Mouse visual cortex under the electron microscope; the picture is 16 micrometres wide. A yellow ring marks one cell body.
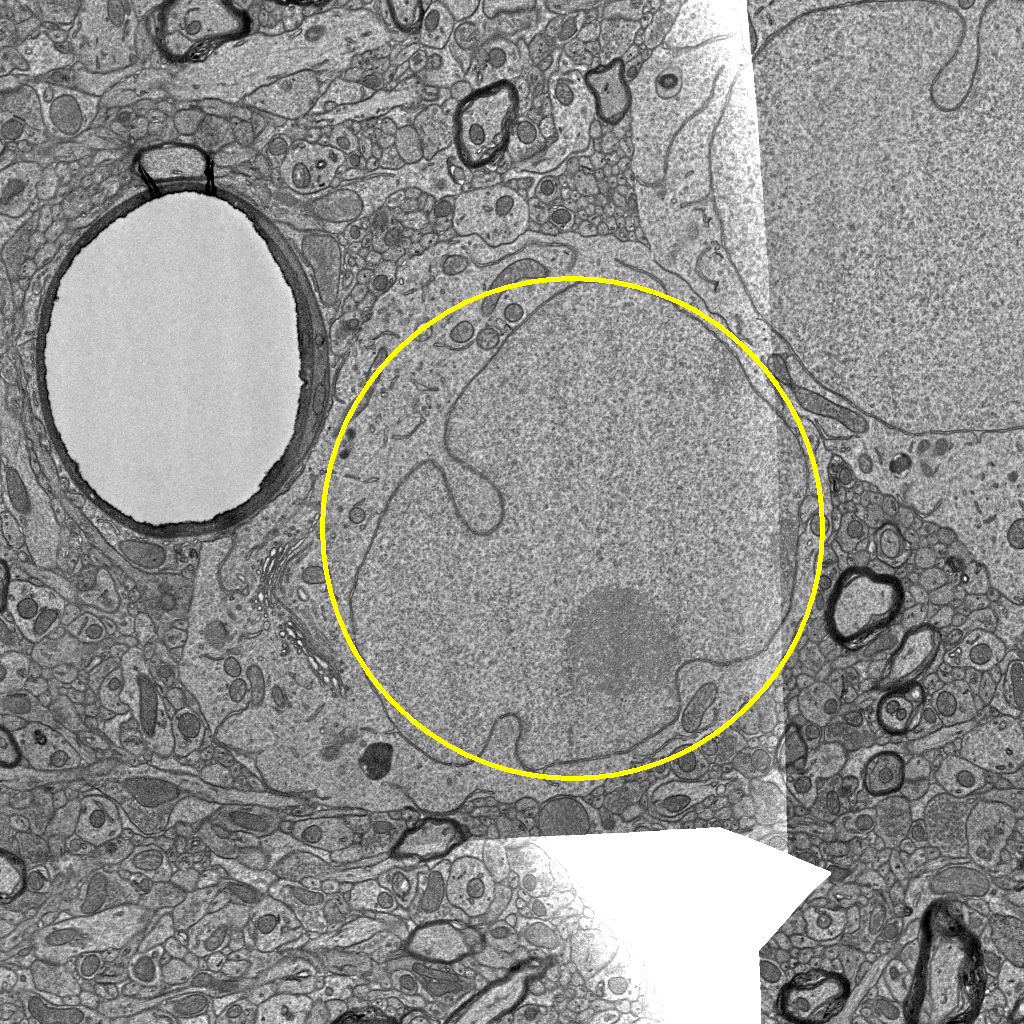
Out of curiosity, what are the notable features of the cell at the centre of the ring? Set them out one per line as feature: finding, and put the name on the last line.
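Nucleus: large, roughly round, filling most of the ring
Envelope: deep narrow fold reaching in from upper left
Chromatin: fine, evenly spread, no thick dark band lining envelope
Lower nucleus: diffuse darker round patch, edge not sharp
Cell: excitatory neuron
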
